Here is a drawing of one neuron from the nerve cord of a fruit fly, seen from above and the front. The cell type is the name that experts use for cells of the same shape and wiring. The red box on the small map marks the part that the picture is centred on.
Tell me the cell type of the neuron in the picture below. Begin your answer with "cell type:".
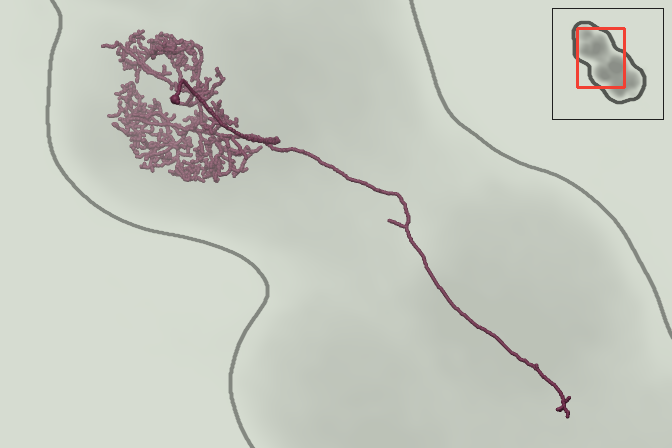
cell type: IN23B023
